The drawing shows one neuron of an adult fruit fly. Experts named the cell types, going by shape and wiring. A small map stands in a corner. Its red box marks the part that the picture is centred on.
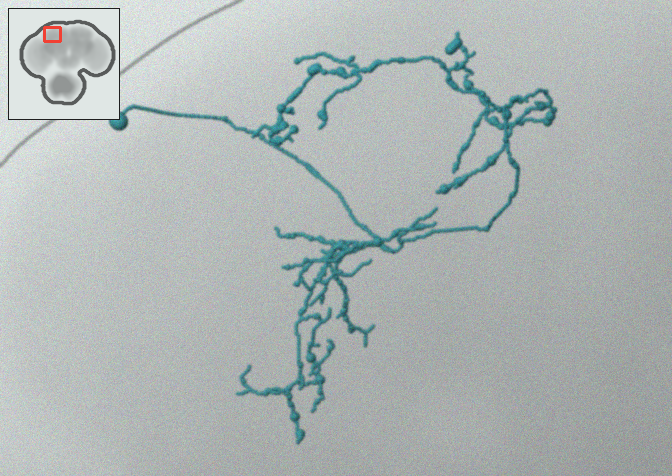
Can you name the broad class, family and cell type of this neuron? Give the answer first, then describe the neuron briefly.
This is a central-brain intrinsic neuron. Its family is hemilineage SLPad1_posterior. Its cell type is CB1457. The picture shows dozens of branch ends. In this view it is about as wide as it is tall.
